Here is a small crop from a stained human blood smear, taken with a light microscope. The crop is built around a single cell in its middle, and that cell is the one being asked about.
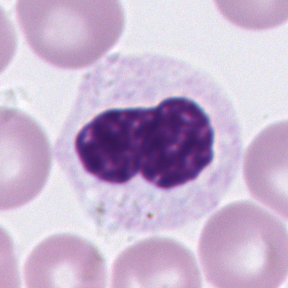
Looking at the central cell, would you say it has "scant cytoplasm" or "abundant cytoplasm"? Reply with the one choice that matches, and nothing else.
Abundant cytoplasm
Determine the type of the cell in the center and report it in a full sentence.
The cell around which this crop is centred is a segmented neutrophil.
